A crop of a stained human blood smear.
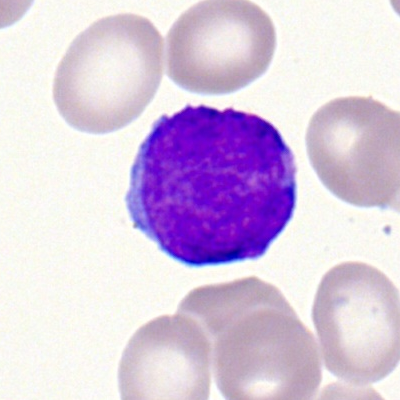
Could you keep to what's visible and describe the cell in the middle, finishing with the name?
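The cell has a roughly round outline. Its nucleus fills almost the whole cell, leaving only a very thin rim of cytoplasm. That cytoplasm is pale blue and shows most clearly along the left edge; no granules are visible in it. The cell is a myeloblast.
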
